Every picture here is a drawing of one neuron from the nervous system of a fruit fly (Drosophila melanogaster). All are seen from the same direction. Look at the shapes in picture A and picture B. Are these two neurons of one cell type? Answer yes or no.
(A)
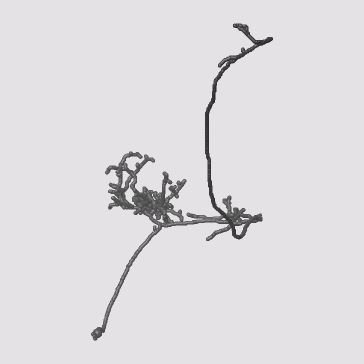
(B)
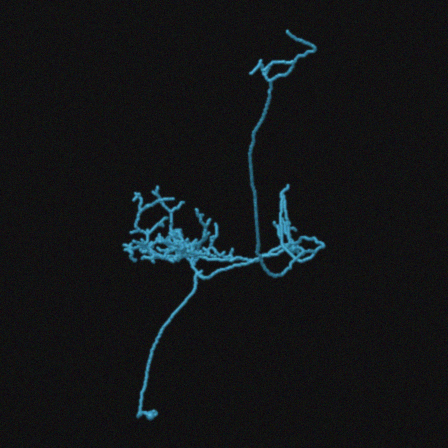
yes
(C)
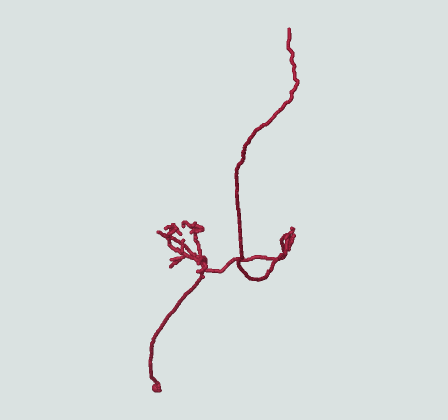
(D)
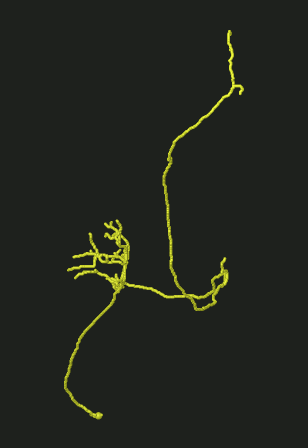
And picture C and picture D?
yes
